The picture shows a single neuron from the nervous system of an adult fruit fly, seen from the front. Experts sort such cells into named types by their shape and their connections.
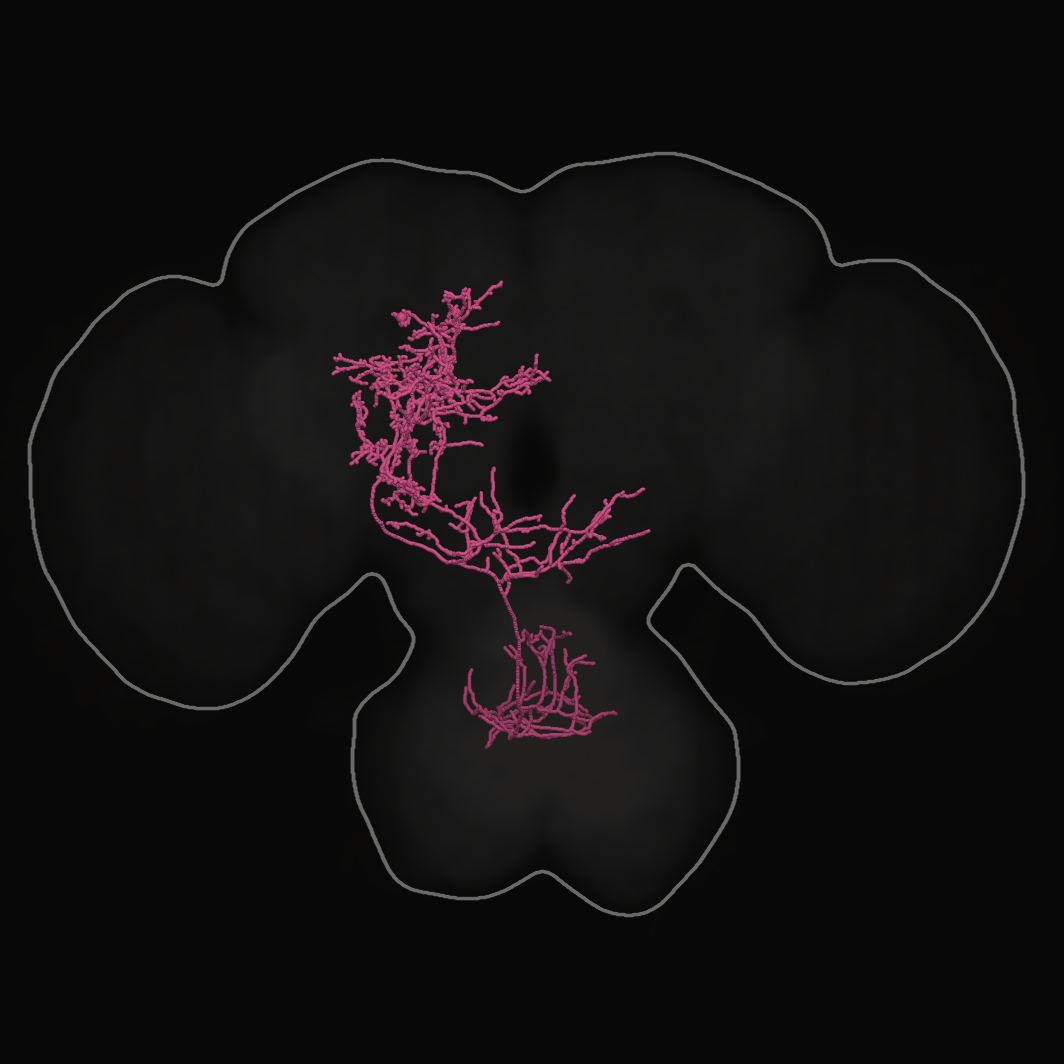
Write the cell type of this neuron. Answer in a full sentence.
The cell type is DNpe005.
